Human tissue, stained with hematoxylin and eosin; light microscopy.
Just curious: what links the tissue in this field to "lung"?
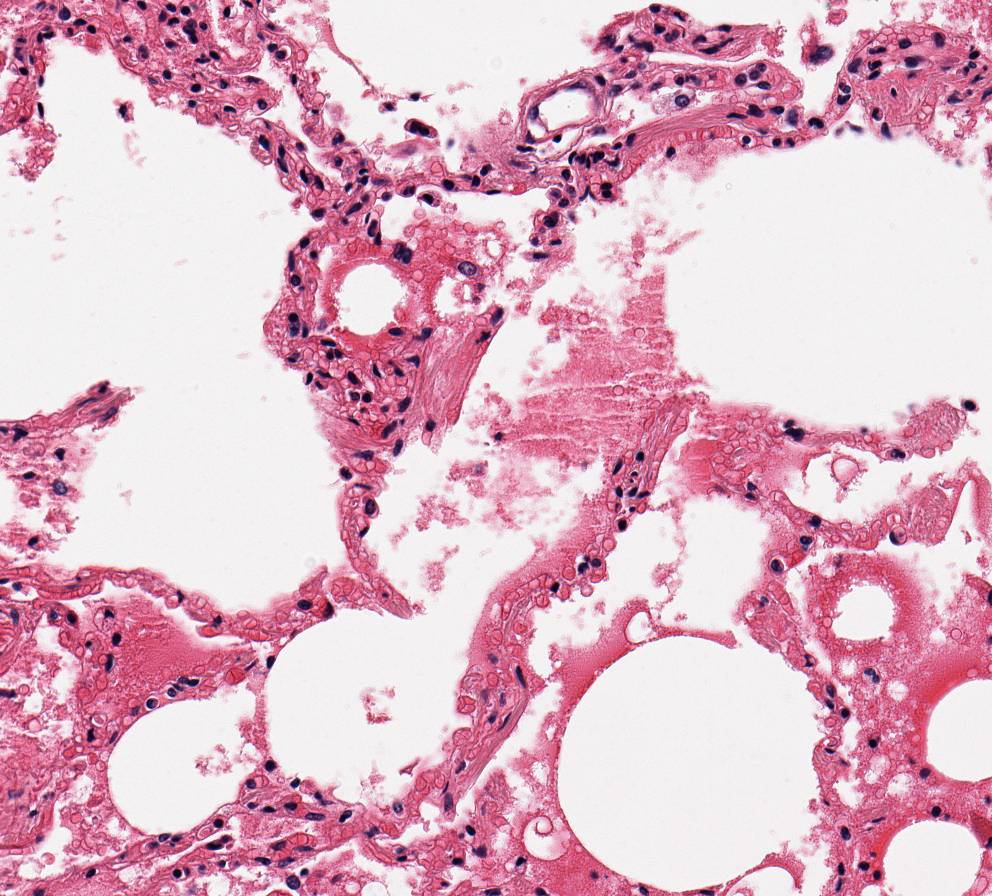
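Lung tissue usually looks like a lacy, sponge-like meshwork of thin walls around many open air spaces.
Here thin branching septa outline large empty spaces in an open, lace-like pattern, which goes with lung. Small, dark, oval to elongated nuclei lie singly along the septa. Less in keeping, many spaces in the lower half and centre are filled with pale pink, evenly staining material rather than open. Septal edges are frayed and torn, with detached wisps of tissue floating in the spaces.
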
